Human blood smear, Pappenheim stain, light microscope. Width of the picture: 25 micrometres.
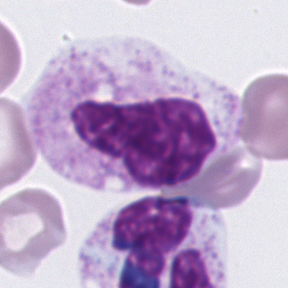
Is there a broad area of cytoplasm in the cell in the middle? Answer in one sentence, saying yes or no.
Yes, the cell has plenty of cytoplasm around its nucleus.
